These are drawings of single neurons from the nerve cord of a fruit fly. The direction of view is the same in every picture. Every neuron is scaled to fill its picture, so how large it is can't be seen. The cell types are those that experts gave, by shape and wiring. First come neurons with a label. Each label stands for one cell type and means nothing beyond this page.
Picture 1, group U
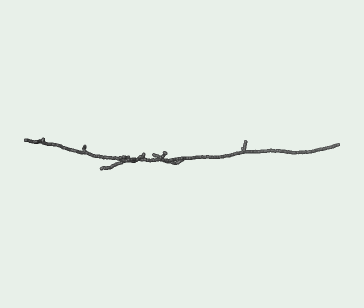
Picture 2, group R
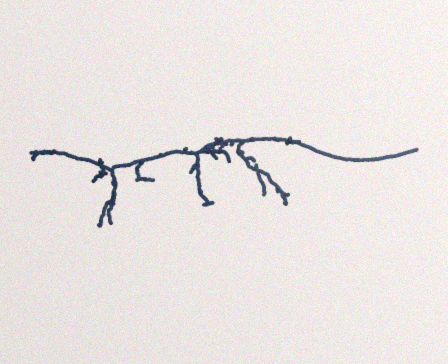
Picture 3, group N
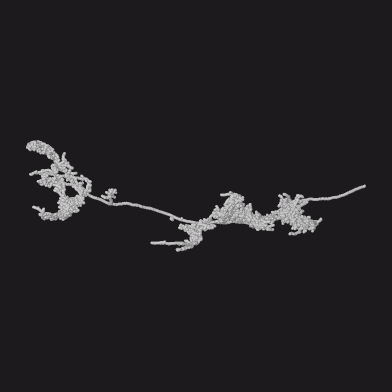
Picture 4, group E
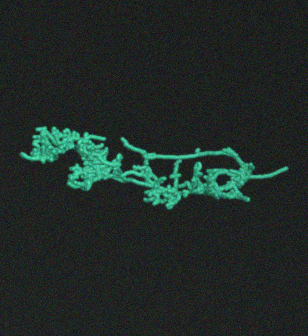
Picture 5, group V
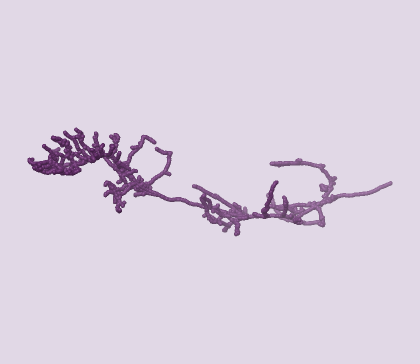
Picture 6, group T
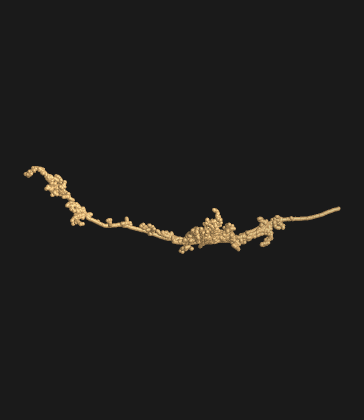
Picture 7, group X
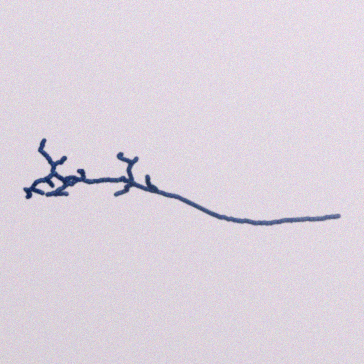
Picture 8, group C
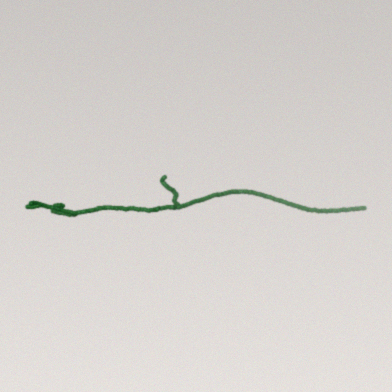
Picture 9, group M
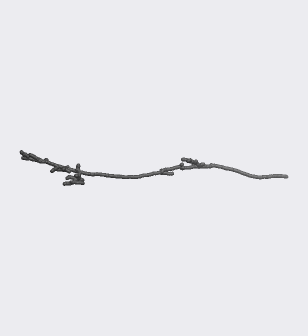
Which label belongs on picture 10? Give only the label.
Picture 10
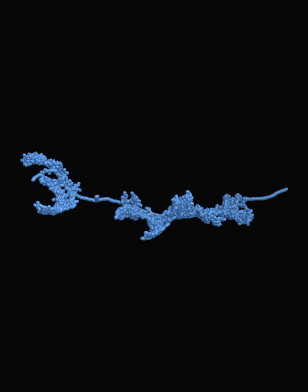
group N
